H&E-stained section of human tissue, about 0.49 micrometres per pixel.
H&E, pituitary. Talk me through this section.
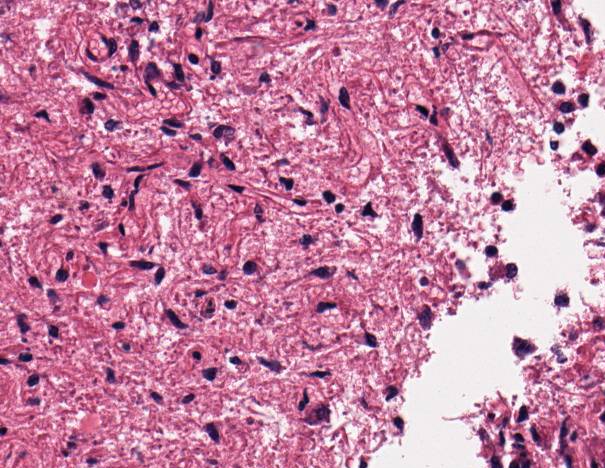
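Epithelium and glands: none; the field is a pink fibrillary matrix. Matrix: fine, wavy pink fibrillary strands run in many directions. Nuclei: single, spread across the field rather than packed in sheets; many are dark, elongated or angular, lying at haphazard angles.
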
